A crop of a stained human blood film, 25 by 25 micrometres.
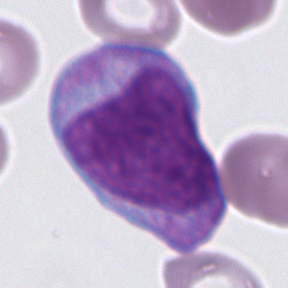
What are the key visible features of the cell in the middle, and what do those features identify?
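Cell about 20 by 13 micrometres. Nucleus a single unlobed mass, angular in outline, filling most of the cell. Chromatin fine, only slightly clumped. Cytoplasm pale blue-grey, tinted deeper blue at the cell edge. Atypical promyelocyte.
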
